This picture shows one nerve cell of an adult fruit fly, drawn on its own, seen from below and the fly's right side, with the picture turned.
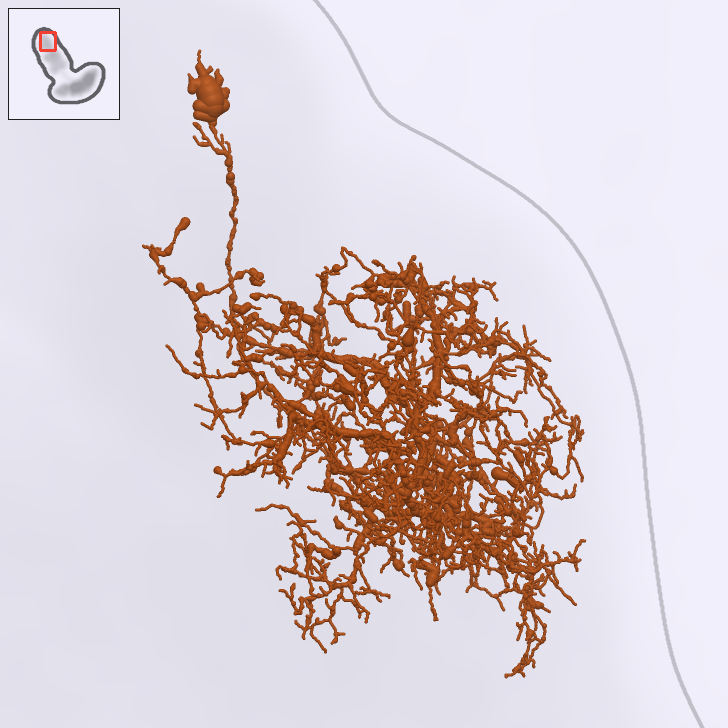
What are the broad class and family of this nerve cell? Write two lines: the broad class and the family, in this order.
nerve-cord intrinsic neuron
hemilineage 21A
